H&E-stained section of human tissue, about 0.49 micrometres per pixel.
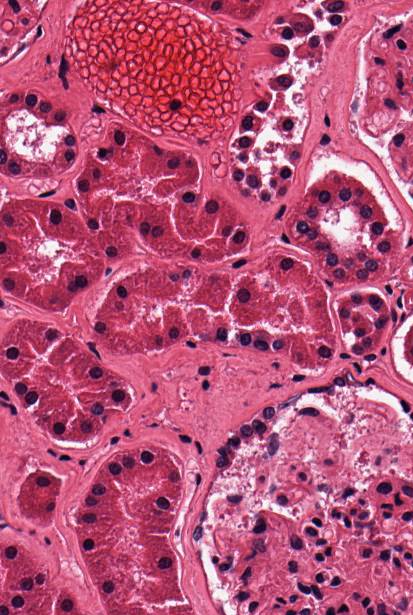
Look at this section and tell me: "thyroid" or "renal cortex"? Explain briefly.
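It is renal cortex. Closely set cross-sections of tubules fill the field, separated by narrow stromal bands. Cuboidal to low columnar cells with strongly eosinophilic, finely granular cytoplasm and round, dark-staining nuclei line them. Some lumens on the left and right hold pale, wispy pink material.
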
